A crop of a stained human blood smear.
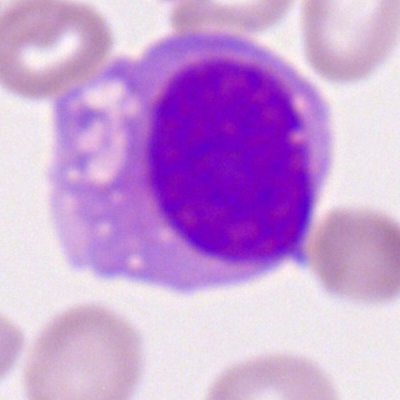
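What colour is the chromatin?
Deep purple, right through the nucleus.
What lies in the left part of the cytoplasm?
Several small clear vacuoles, clustered together.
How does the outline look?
Irregular and somewhat angular.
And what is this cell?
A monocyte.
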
